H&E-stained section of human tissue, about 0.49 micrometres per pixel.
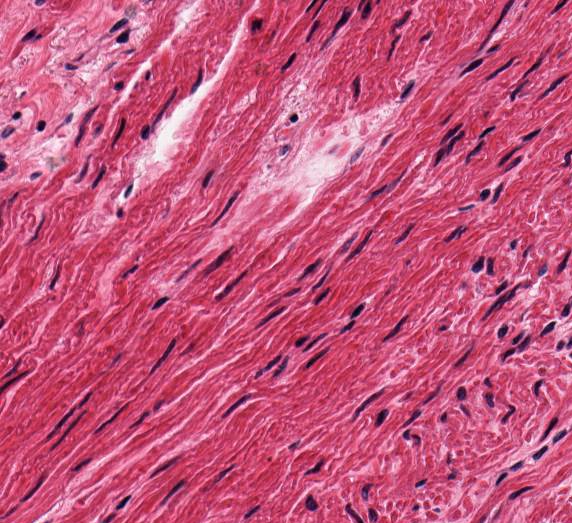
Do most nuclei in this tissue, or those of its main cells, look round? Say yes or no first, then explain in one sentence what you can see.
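No. Most nuclei are elongated and cigar-shaped and lie parallel to the fibres.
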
